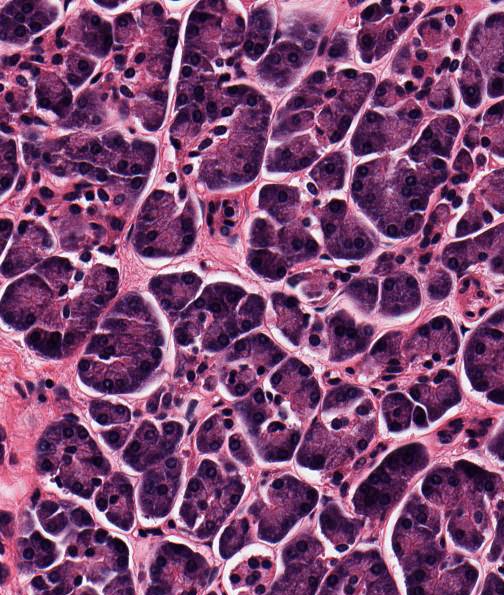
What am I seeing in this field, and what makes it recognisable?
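Identification: exocrine pancreas. Arrangement: rounded, irregular clusters of cells, divided by thin connective tissue strands, fill the field.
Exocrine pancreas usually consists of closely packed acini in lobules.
Staining: the clustered cells' cytoplasm is deep purple, not pink.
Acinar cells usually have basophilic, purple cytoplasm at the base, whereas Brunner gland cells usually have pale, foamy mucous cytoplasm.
Other findings: no fat cells, and white empty clefts, a shrinkage artefact, around many clusters.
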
